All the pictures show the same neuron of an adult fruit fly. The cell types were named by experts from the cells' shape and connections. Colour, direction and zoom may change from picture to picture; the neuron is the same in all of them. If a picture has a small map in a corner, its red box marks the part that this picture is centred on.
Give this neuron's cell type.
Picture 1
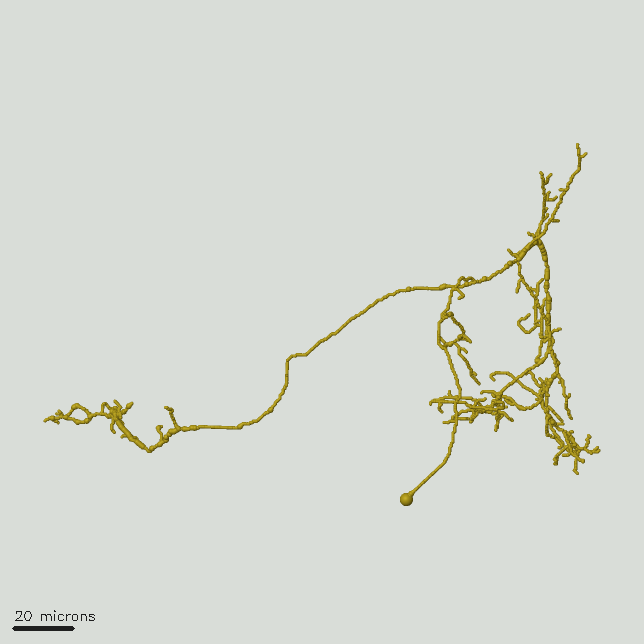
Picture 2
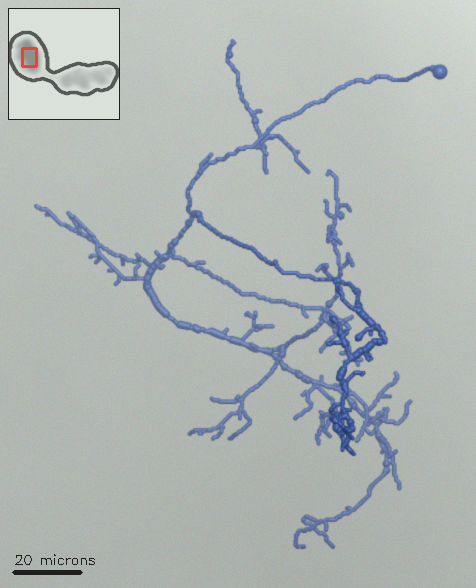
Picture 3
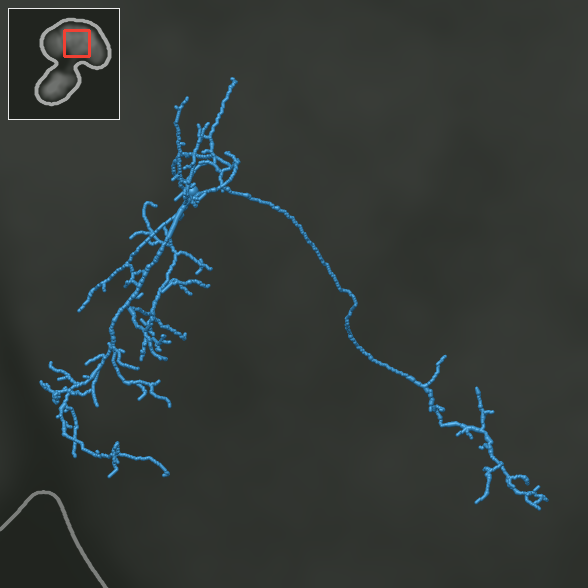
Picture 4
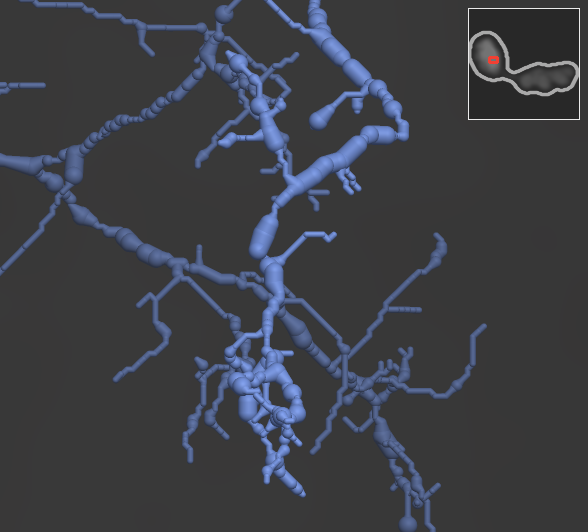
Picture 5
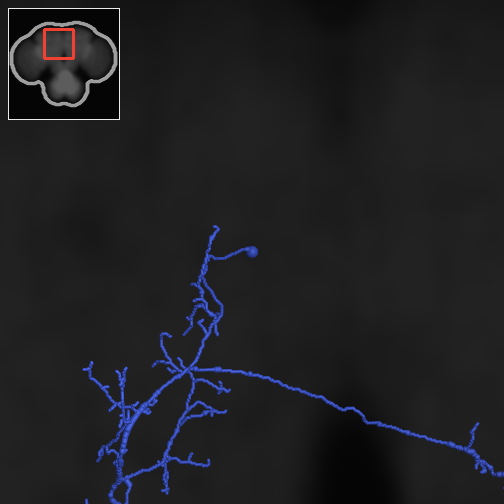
WED146_b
